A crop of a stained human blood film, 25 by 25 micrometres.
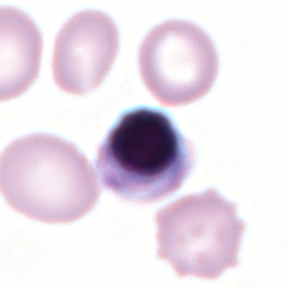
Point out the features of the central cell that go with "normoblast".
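First item, the nucleus: it is round in outline and about 6 micrometres across, which goes with the name normoblast.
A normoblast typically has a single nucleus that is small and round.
Second, its position: the nucleus sits toward the top of the cell, with most of the cytoplasm lying below it.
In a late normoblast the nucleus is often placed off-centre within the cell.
That agrees with the off-centre placement here. Third, the chromatin is dense and dark purple throughout the nucleus. Fourth, the cytoplasm is a pale greyish-lilac colour, and the outline of the cell is roughly round.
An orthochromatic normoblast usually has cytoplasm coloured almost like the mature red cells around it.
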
